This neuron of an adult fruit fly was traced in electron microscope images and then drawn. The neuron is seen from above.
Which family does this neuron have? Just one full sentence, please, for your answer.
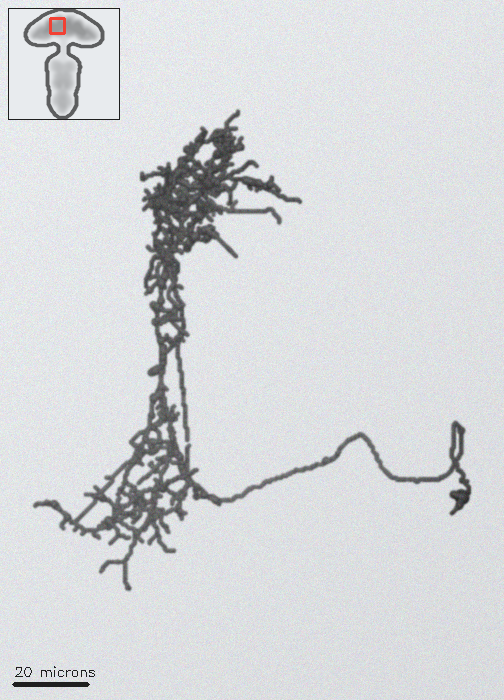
It is hemilineage DM1_antero_ventral which is the family of the neuron.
